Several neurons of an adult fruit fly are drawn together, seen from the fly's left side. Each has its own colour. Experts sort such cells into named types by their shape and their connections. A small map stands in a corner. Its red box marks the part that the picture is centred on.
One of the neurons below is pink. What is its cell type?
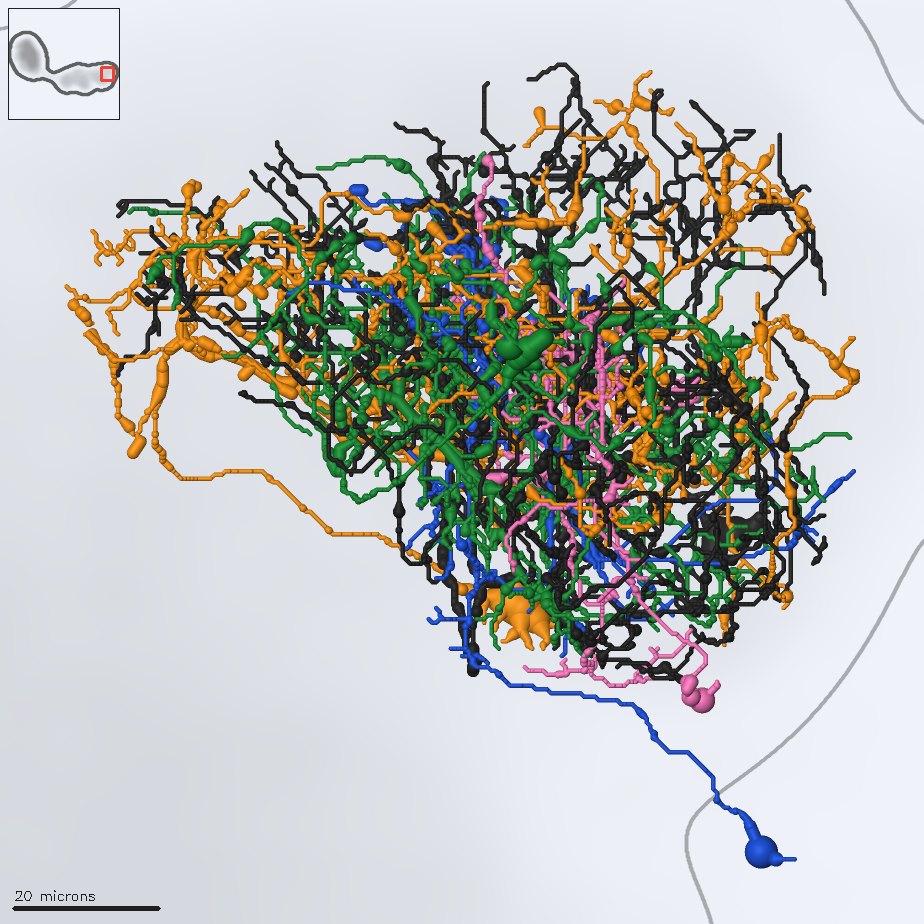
INXXX448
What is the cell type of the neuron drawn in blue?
INXXX424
